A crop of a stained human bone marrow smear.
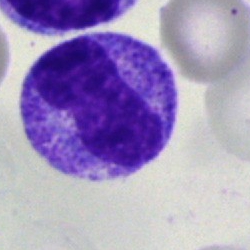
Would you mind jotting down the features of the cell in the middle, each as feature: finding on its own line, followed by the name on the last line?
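Outline: round and smooth
Nucleus: a broad band running diagonally, upper left to lower right
Granules: many fine purple ones filling the cytoplasm
Vacuoles: none seen
Name: metamyelocyte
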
